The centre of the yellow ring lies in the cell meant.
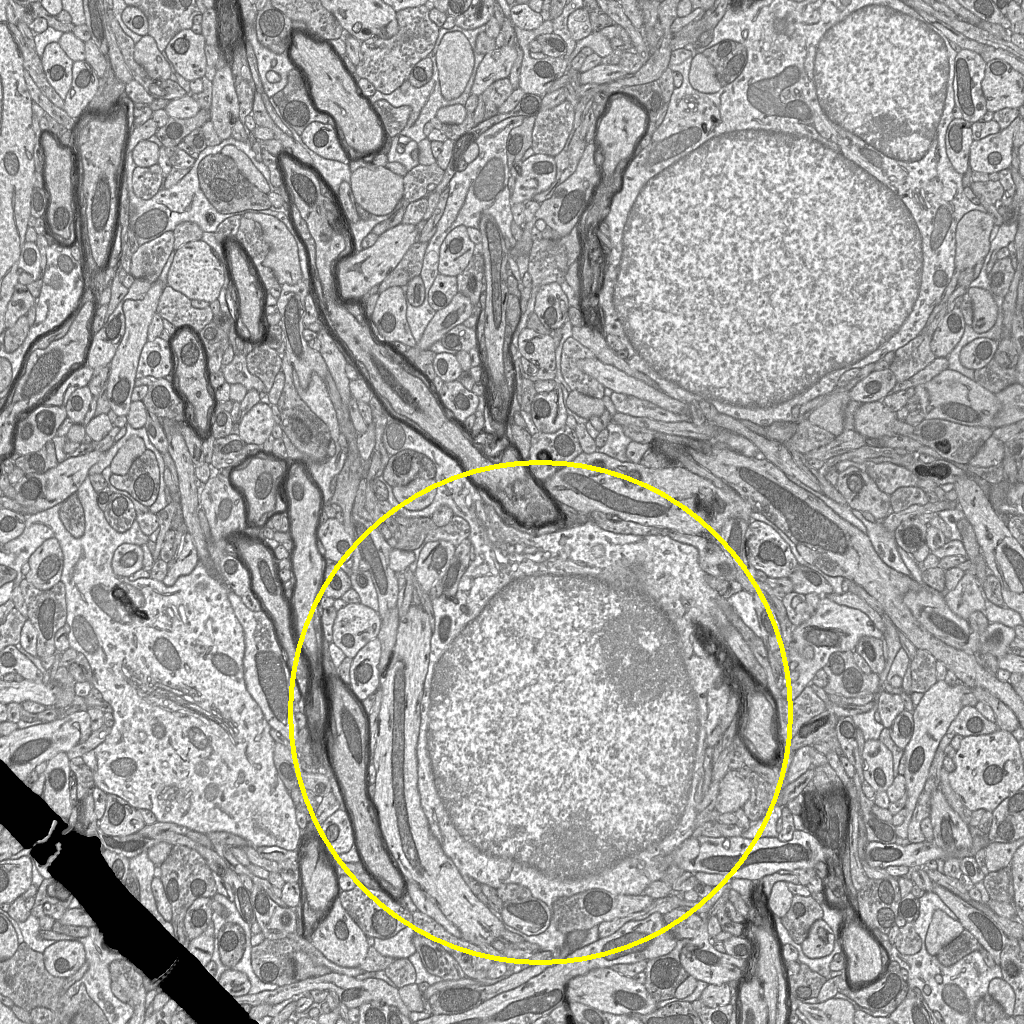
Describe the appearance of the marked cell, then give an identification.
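Point by point: the nucleus is large, nearly round and shown whole; its envelope is smooth, without deep folds; two large, darker, evenly grey patches lie inside it, one at upper right and one at the bottom; and a few mitochondria sit in the cytoplasm just below it. The cell is an astrocyte.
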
